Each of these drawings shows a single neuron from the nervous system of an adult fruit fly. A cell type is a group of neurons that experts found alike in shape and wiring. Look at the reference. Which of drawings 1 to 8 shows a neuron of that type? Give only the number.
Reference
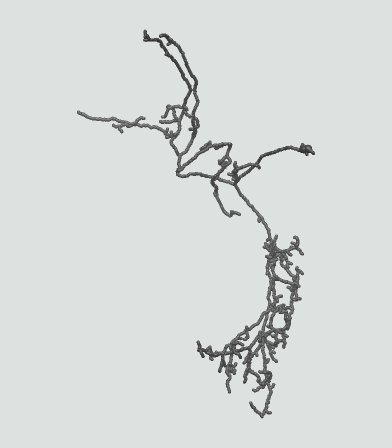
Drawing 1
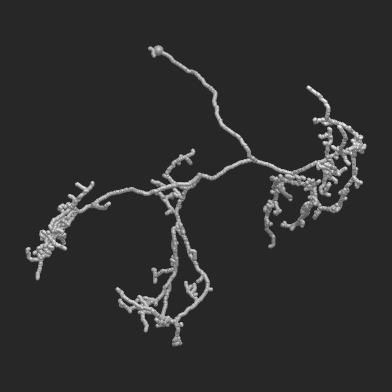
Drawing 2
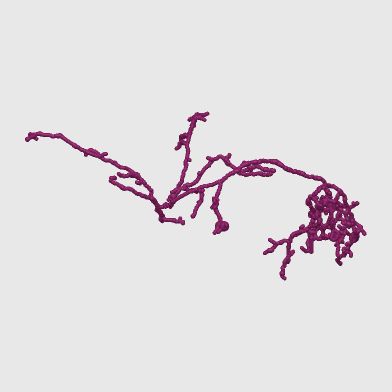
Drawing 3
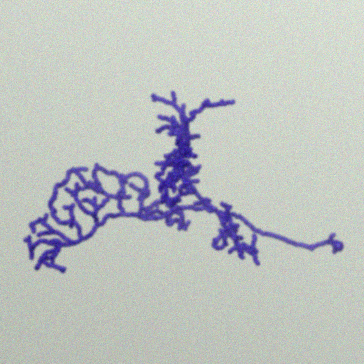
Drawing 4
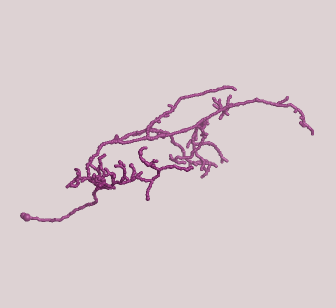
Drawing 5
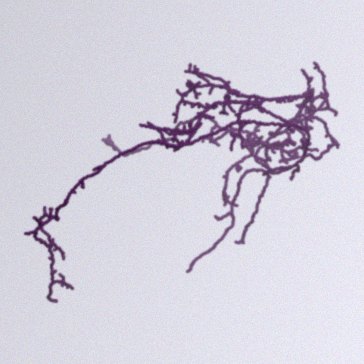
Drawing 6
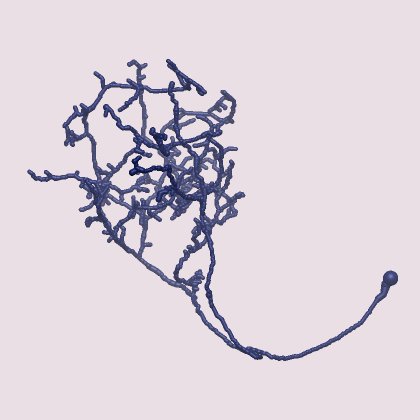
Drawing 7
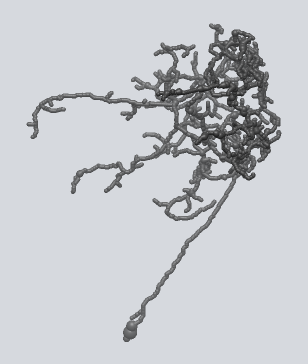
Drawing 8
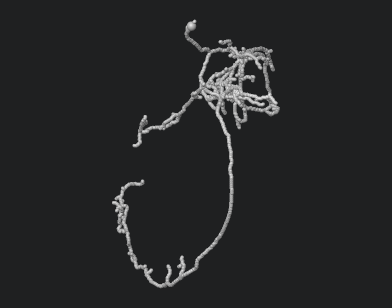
2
